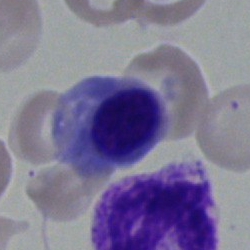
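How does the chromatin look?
It stains dark purple and appears dense.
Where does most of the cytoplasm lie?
On the left side of the nucleus; it shows no distinct granules.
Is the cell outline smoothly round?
No, it is irregular.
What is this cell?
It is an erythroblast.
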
